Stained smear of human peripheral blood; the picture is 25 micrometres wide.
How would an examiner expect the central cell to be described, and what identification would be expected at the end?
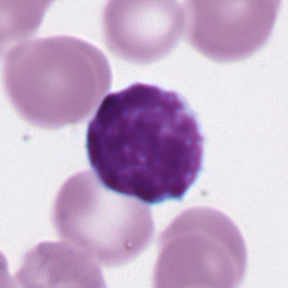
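The cell has a round outline with a slightly uneven edge. Its nucleus, about 10 micrometres across, is round without indentation or lobes and fills about 90% of the cell's area. The chromatin is dark purple and coarsely clumped, with paler patches between the clumps. Cytoplasm forms only a very thin pale blue rim, seen best along the right and lower edge. The cell is a typical lymphocyte.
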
